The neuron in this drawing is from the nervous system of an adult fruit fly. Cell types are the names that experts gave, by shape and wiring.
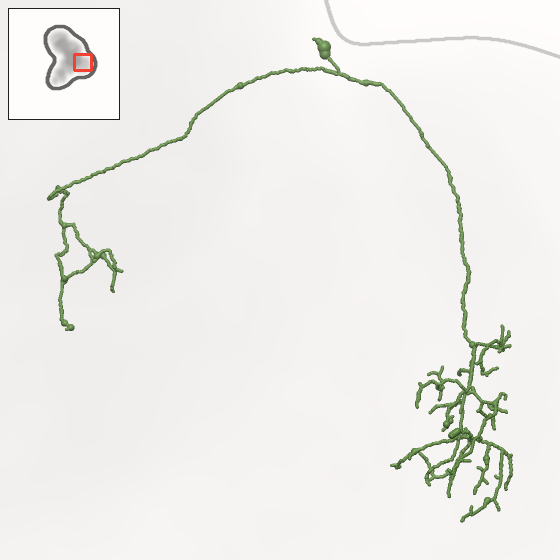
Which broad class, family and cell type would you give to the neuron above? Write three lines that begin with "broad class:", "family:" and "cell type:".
broad class: optic-lobe intrinsic neuron
family: MeLo
cell type: MeLo3a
